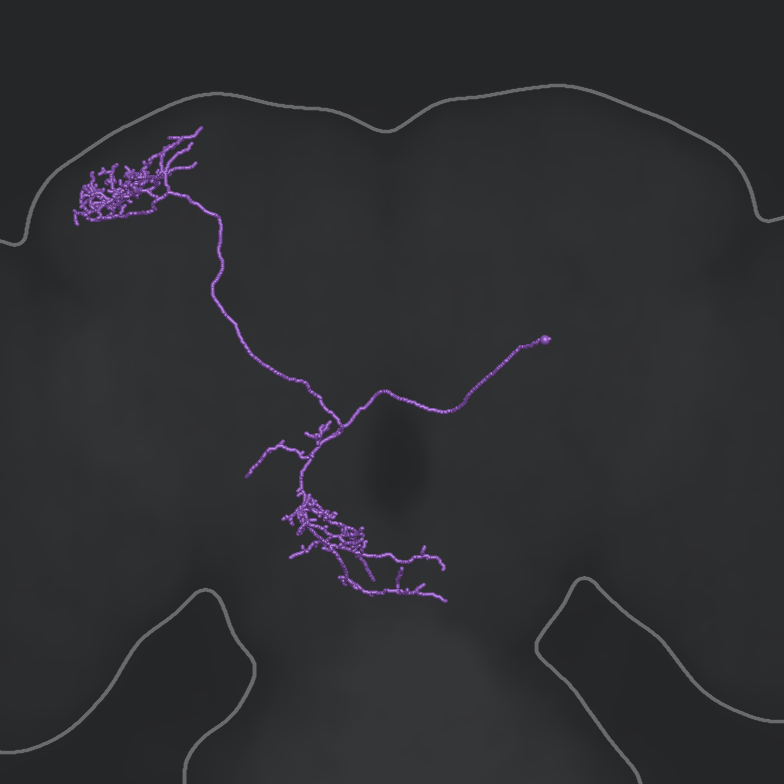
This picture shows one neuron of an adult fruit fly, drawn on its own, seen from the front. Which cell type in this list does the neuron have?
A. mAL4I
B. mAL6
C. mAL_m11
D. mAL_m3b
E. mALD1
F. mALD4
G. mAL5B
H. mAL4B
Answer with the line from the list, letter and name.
B. mAL6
